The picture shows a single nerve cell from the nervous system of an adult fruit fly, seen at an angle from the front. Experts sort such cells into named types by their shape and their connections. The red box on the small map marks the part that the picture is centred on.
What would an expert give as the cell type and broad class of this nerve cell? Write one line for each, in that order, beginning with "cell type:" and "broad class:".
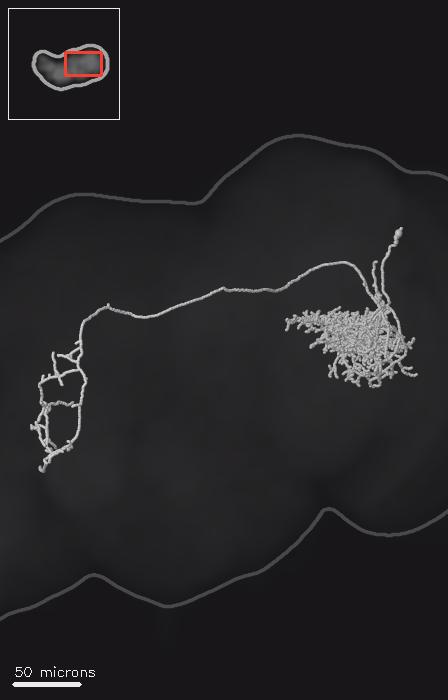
cell type: PVLP002
broad class: central-brain intrinsic neuron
